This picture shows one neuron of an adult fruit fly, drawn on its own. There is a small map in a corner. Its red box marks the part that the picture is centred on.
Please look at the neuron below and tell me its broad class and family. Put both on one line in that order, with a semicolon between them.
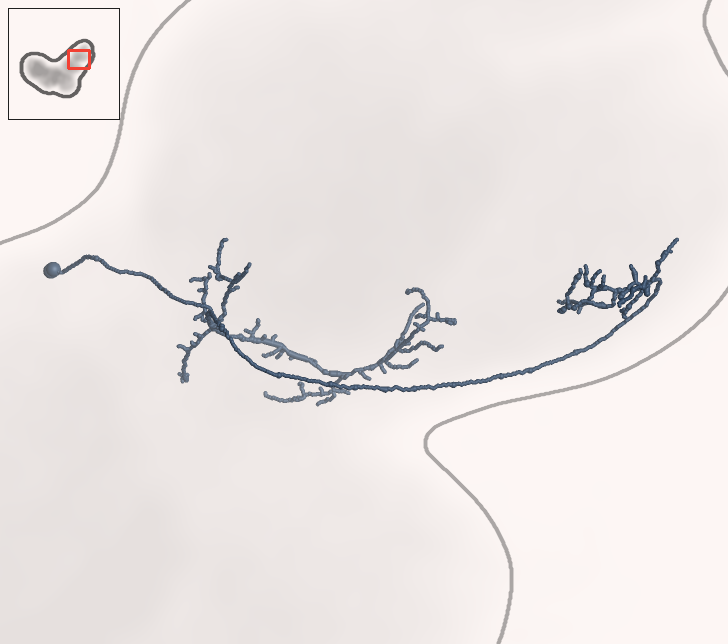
nerve-cord intrinsic neuron; hemilineage 01A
